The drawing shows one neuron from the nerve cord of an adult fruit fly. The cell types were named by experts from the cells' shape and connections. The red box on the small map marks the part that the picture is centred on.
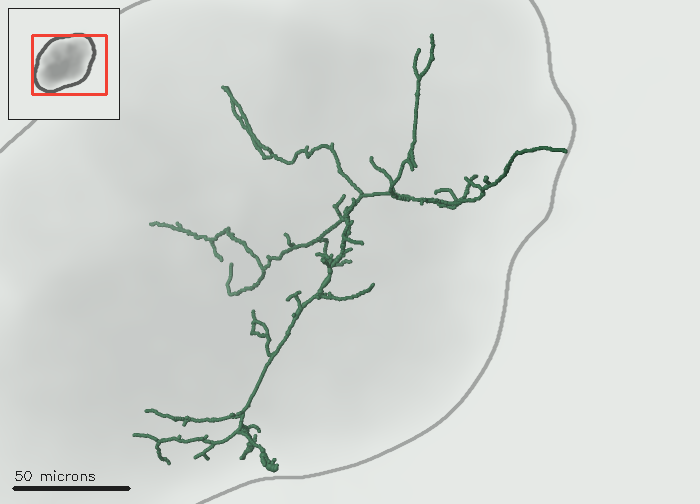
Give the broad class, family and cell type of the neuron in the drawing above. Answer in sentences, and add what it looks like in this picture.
It is an ascending neuron. Its family is hemilineage 18B. The cell type is AN18B053. From top to bottom in the picture it spans about 190 microns. The picture shows dozens of branch ends.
